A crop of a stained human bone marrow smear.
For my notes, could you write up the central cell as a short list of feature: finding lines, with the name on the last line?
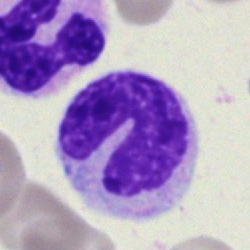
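Nuclear shape: curved horseshoe, deep narrow cleft, no separate lobes
Cleft: runs from lower left toward centre
Chromatin: dark purple, clumped, small paler spots between clumps
Nucleus size: fills most of the cell
Cytoplasm: pale lilac rim, widest at bottom
Name: band neutrophil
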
